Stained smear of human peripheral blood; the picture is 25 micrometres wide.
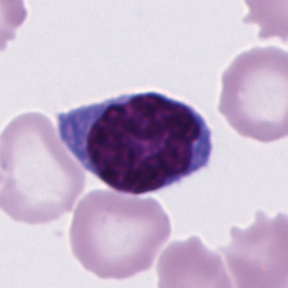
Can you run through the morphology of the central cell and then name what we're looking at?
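The nucleus forms a single rounded mass without lobes. Its chromatin is dark purple and coarsely clumped, and no nucleoli can be seen. The cytoplasm shows no granules. The cell is a typical lymphocyte.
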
